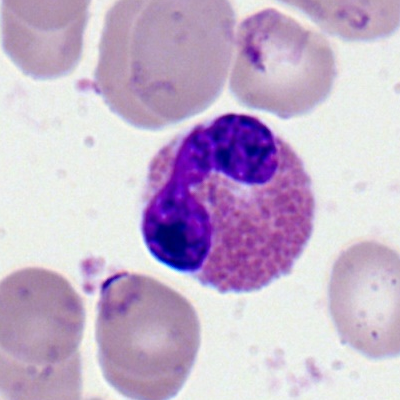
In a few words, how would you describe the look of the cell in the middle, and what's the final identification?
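Bilobed nucleus, one lobe at upper right, the other at lower left. Lobes joined by a thick band of nuclear material. Cytoplasmic granules round, fairly uniform in size. Cell type: eosinophil.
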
